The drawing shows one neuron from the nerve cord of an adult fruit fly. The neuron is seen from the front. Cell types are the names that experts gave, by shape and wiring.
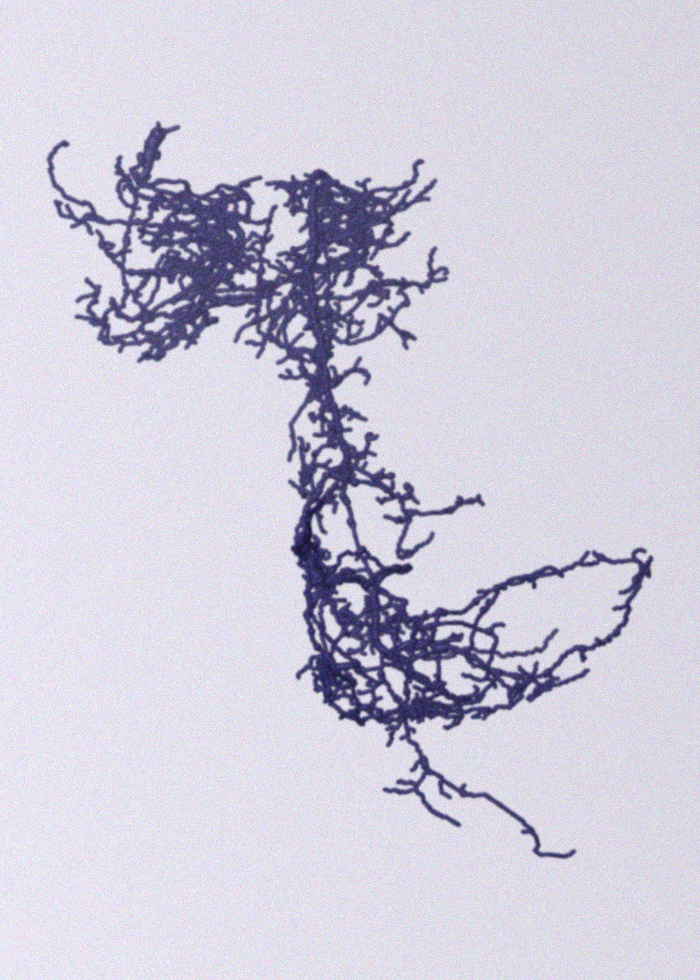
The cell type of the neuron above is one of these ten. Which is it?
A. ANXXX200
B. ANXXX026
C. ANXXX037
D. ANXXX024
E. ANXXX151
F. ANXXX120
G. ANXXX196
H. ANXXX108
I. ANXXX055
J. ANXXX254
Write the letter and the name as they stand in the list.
I. ANXXX055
